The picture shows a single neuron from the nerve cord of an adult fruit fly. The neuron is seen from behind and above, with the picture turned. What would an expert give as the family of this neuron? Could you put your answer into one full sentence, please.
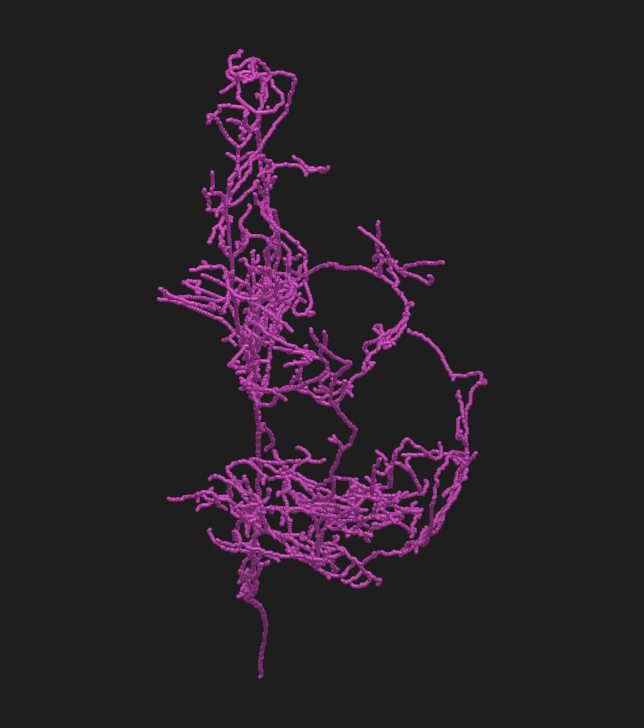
It is family hemilineage LB0_posterior that this neuron belongs to.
